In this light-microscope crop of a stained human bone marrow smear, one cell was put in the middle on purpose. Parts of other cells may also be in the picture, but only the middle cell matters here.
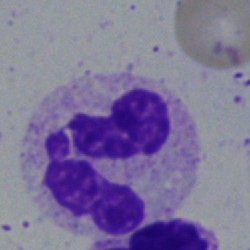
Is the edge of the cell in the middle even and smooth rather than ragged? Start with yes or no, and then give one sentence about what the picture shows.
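Yes. The cell has a round, smooth outline.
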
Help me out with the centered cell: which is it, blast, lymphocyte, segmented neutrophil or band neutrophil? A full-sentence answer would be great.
In the central position of this crop, the cell is a segmented neutrophil.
